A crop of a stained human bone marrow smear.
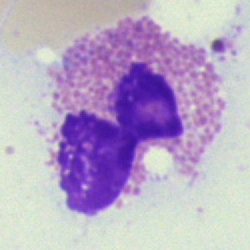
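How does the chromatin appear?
Dense, and stained dark purple.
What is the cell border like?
Irregular, with granules scattered loosely at its edge.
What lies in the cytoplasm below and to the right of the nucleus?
A single clear round spot.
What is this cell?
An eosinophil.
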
